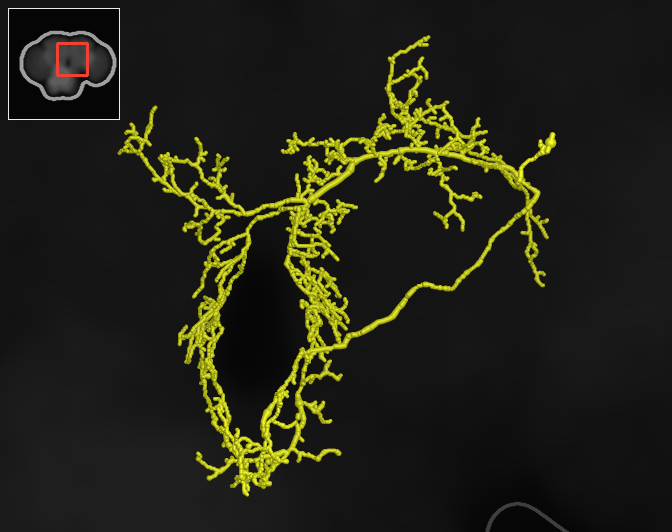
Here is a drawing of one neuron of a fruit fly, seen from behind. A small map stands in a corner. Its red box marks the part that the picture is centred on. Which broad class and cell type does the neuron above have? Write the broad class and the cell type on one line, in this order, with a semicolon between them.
central-brain intrinsic neuron; CL264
